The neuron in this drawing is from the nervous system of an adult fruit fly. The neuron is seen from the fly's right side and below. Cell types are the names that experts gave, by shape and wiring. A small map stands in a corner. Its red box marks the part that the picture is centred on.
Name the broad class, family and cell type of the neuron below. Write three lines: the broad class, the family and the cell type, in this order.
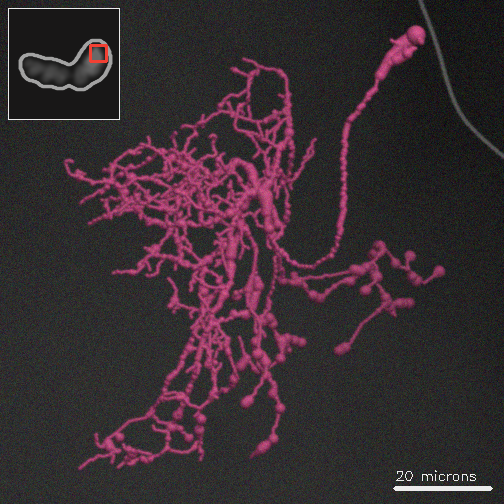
central-brain intrinsic neuron
hemilineage VLPl4_dorsal
LH007m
